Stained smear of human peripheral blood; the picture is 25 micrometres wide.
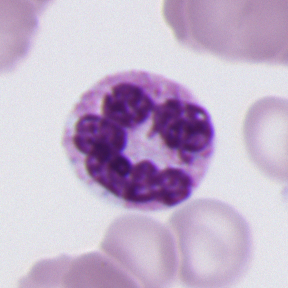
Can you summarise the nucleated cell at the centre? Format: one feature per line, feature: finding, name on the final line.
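Diameter: cell about 13 micrometres across
Nuclear lobes: arranged in a ring around a pale central area of cytoplasm
Chromatin: dark purple, coarsely clumped
Cytoplasm: pale pinkish-lilac
Granules: fine, pink-violet, within the cytoplasm
Cell type: segmented neutrophil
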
